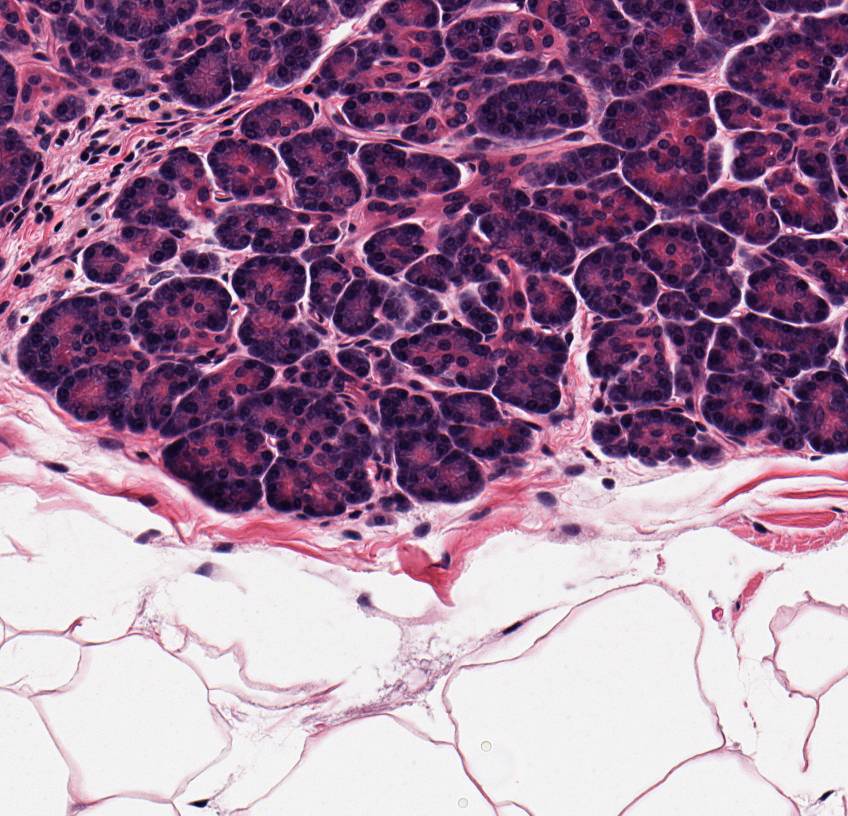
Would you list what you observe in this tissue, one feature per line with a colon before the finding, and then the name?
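Layout: densely cellular glandular lobule in the upper two-thirds; fat in the lower third
Units: many small rounded acini, each a cluster of cells around a tiny central lumen
Cytoplasm: dark purple at the base, pink and granular at the apex facing the acinus centre
Nuclei: round and dark, lying toward the cell base
Name: pancreas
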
